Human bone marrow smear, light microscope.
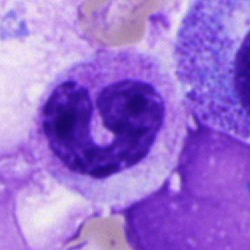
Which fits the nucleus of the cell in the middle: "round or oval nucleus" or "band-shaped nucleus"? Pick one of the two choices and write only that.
Band-shaped nucleus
